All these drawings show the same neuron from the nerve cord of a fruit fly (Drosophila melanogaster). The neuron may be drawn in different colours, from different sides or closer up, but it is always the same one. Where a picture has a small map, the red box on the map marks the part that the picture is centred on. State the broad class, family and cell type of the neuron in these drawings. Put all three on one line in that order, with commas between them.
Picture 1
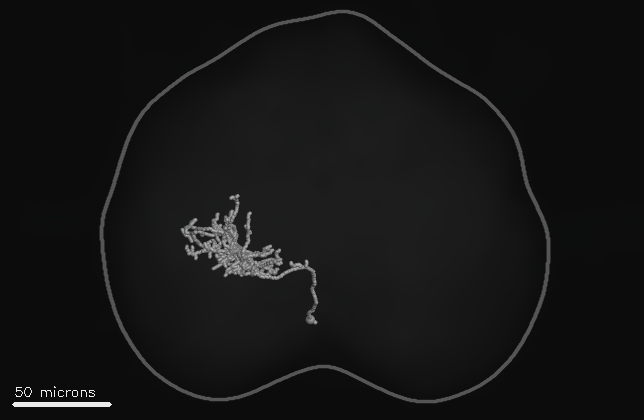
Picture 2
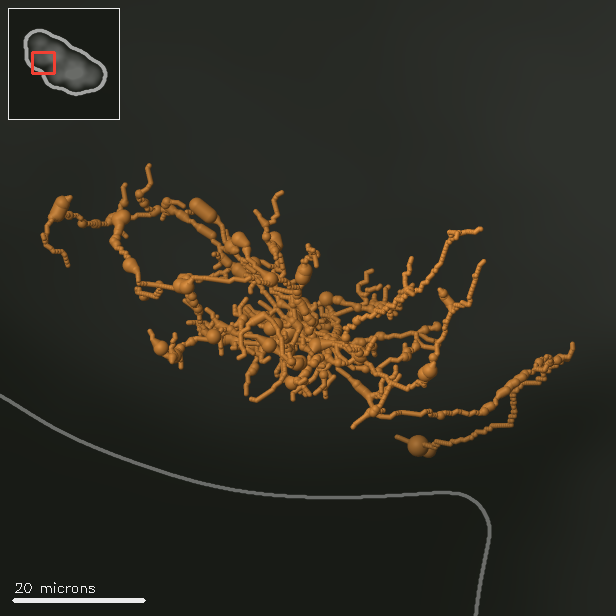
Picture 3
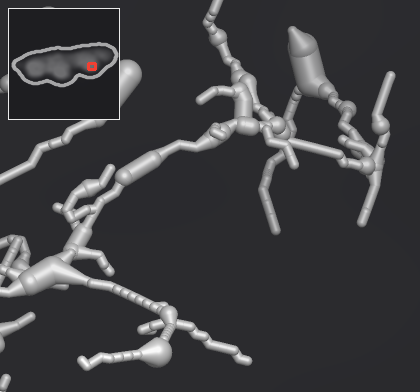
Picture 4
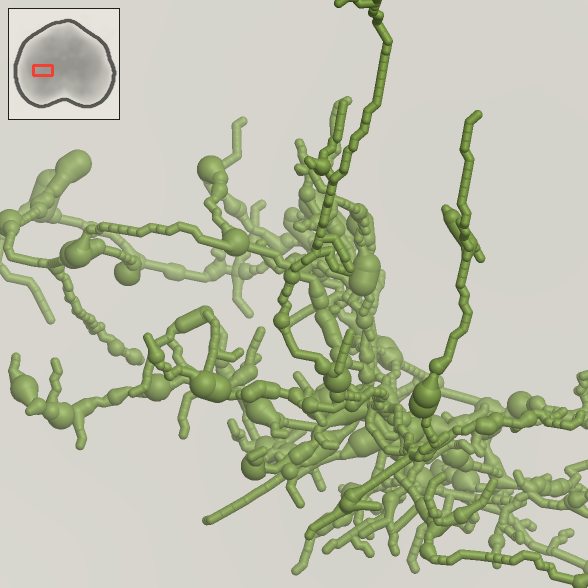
nerve-cord intrinsic neuron, hemilineage 14A, IN14A074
